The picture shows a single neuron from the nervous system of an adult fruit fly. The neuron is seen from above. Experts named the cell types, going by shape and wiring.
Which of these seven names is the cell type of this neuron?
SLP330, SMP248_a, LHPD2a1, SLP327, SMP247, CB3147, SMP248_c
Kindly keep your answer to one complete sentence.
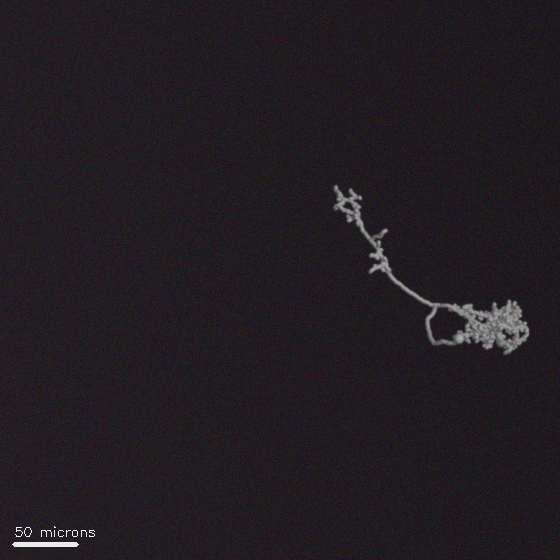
This neuron is categorized as cell type LHPD2a1.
